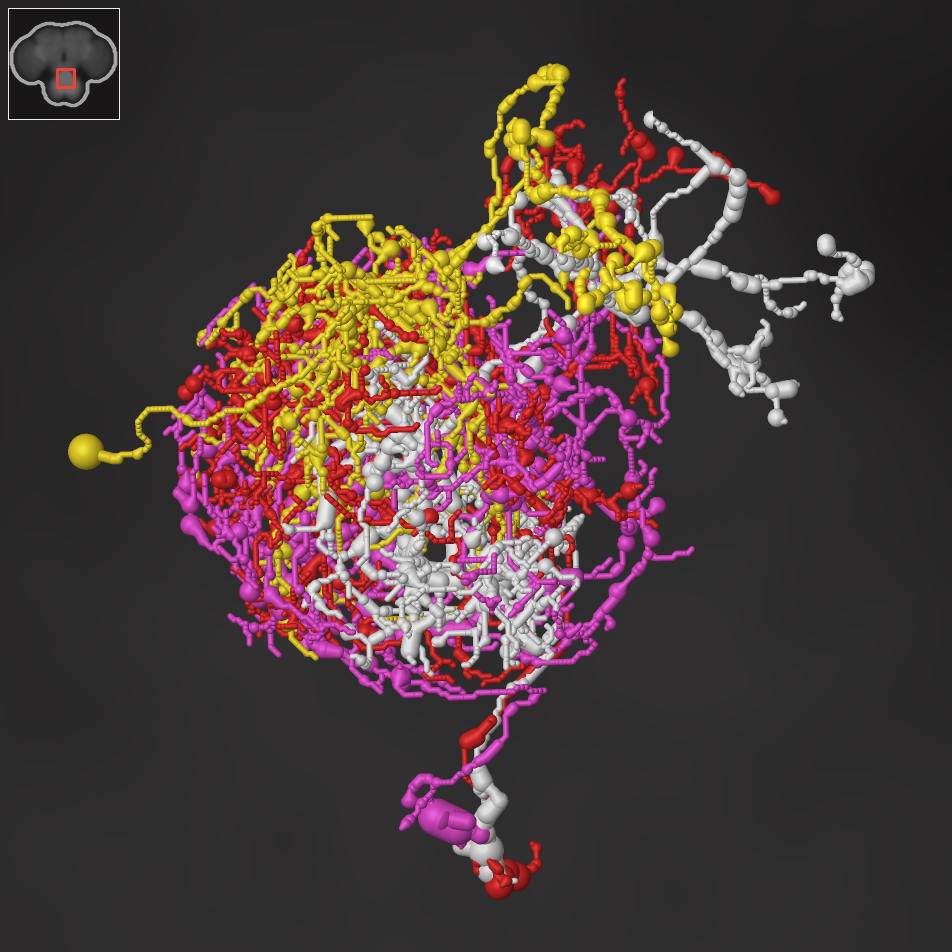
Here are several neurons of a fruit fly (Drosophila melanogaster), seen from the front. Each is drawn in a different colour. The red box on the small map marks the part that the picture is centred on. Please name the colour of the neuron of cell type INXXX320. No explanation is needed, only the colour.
red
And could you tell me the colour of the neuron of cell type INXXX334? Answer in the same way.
white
